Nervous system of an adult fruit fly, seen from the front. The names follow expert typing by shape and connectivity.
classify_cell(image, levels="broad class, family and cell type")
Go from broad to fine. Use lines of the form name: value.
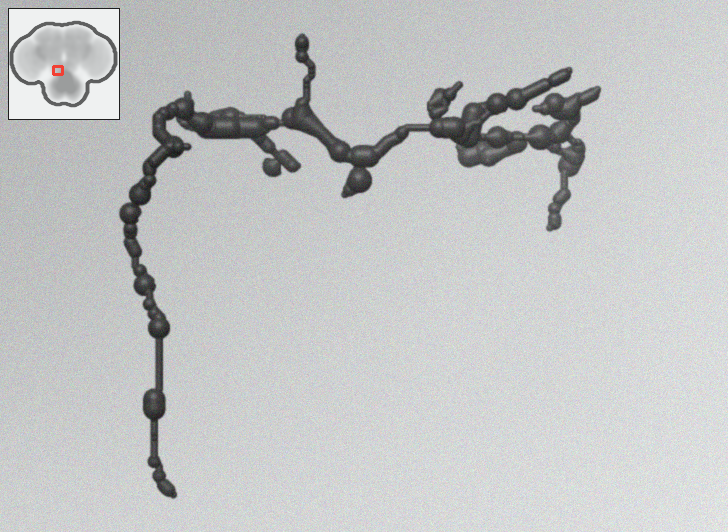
broad class: sensory neuron entering the brain
family: class mechanosensory
cell type: aPhM1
